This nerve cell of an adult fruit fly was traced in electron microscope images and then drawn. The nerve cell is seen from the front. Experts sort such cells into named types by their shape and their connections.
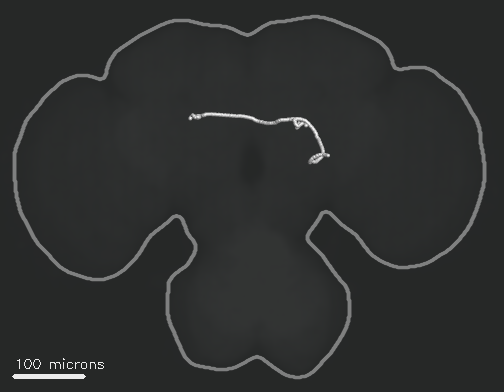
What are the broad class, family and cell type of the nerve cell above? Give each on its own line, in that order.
sensory neuron entering the brain
class olfactory
ORN_DL1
